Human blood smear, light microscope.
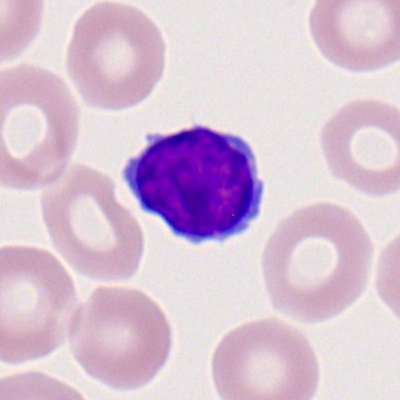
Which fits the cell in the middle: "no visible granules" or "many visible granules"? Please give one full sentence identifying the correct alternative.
Visible granules are absent from the cytoplasm of the cell.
